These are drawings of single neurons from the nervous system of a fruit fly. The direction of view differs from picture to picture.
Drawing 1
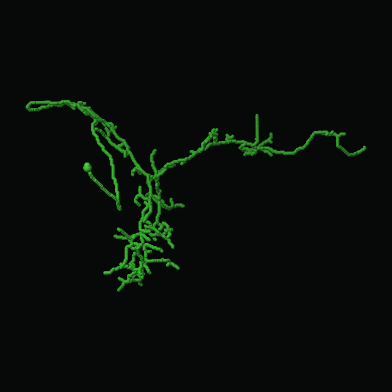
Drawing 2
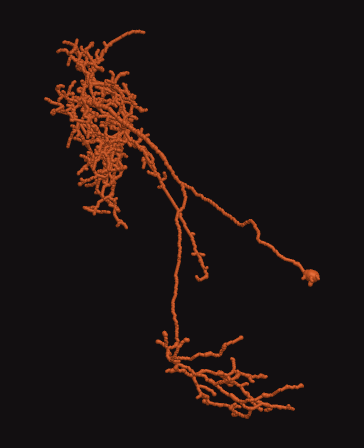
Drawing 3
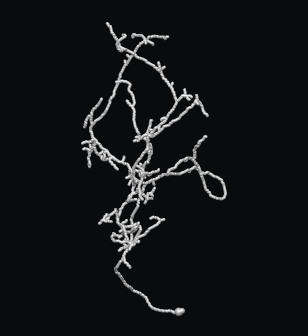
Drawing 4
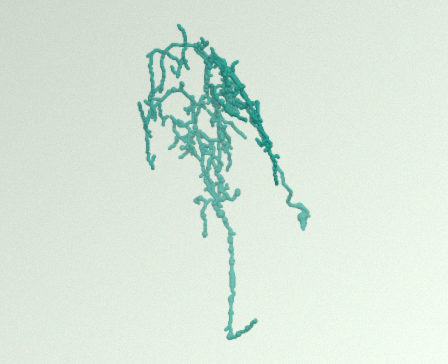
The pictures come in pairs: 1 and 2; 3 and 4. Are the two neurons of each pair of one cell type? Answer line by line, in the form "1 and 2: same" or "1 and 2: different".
1 and 2: different
3 and 4: different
